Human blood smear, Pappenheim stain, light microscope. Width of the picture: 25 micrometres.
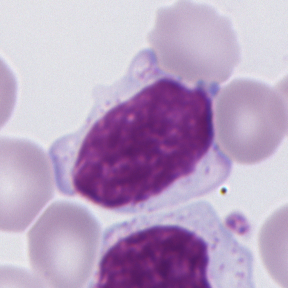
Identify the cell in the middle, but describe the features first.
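A smooth oval nucleus, about 14 by 8 micrometres, lies with its long axis running from lower left to upper right. It fills most of the cell, leaving a moderate rim of cytoplasm through which fine purple granules are scattered. Red cells press against the cell on its upper and right sides. The cell is a large granular lymphocyte.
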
